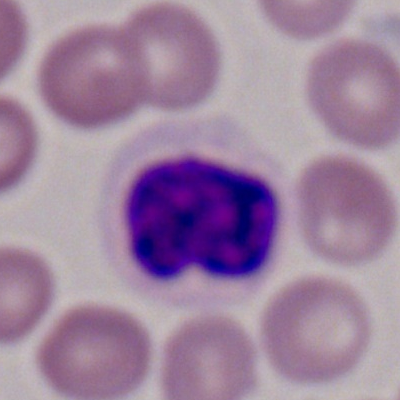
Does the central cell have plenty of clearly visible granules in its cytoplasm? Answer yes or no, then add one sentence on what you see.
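No. No granules are seen in the cytoplasm.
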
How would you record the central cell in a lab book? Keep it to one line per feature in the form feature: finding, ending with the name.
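Nucleus: notch in the lower edge
Chromatin: dark purple, coarsely clumped
Cytoplasm: very pale, nearly colourless
Rim: cytoplasm encircles the nucleus on all sides
Cell type: segmented neutrophil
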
